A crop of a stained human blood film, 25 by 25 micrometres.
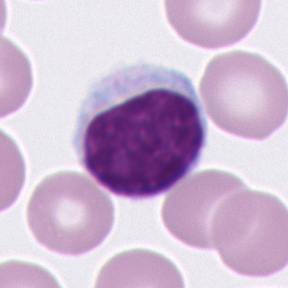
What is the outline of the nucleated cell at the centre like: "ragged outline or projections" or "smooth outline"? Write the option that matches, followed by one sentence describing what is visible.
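Ragged outline or projections. The outer edge of the cytoplasm is slightly ragged at the top.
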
